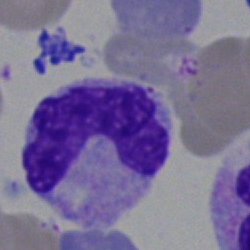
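Band neutrophil. The cell outline is roughly round with a smooth edge. The nucleus is deeply indented into a horseshoe shape whose notch opens downward, and pale lilac-grey cytoplasm fills that notch. No nucleoli are visible in the nucleus.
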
